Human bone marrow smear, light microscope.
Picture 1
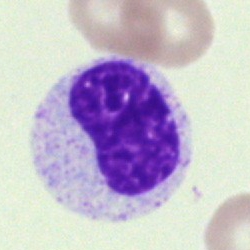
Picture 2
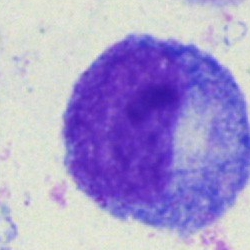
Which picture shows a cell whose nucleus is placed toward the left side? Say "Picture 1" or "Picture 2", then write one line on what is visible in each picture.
Picture 2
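In picture 1: The nucleus lies off-centre, toward the upper right of the cell.
In picture 2: The nucleus sits off-centre toward the left side of the cell.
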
